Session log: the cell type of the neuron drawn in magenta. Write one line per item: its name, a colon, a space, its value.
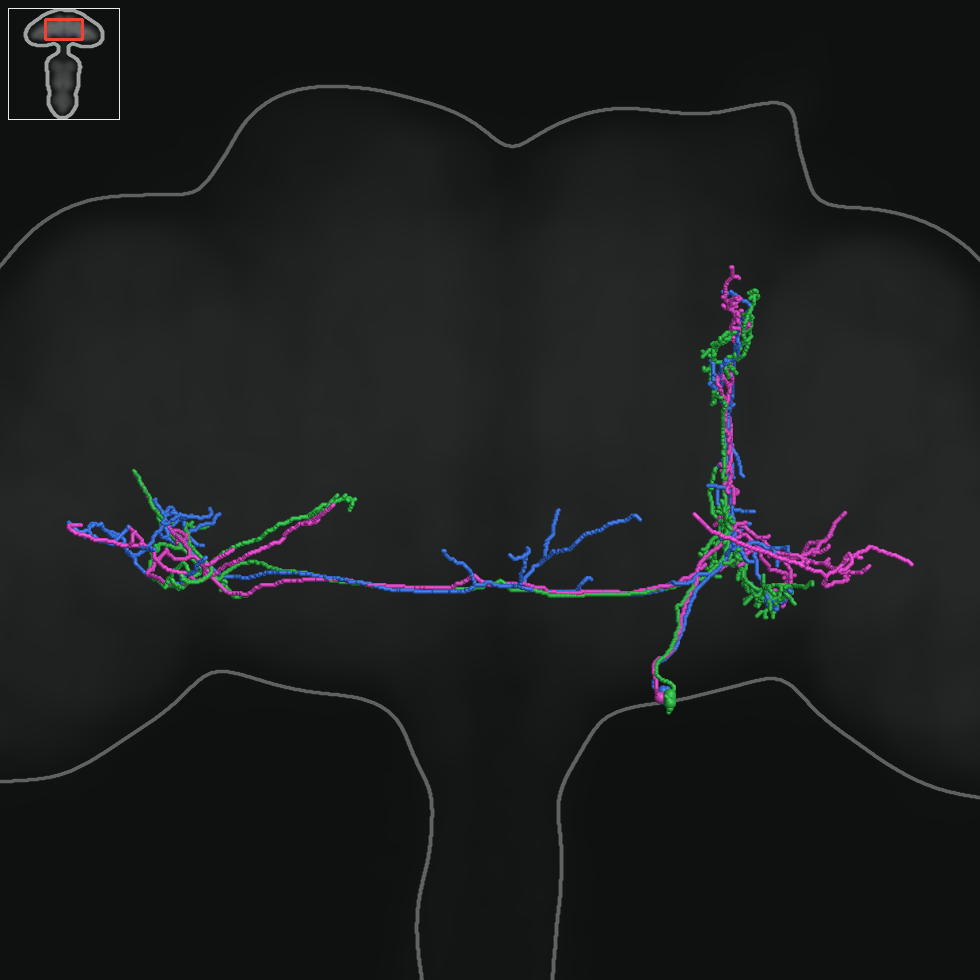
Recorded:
cell type: WED168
